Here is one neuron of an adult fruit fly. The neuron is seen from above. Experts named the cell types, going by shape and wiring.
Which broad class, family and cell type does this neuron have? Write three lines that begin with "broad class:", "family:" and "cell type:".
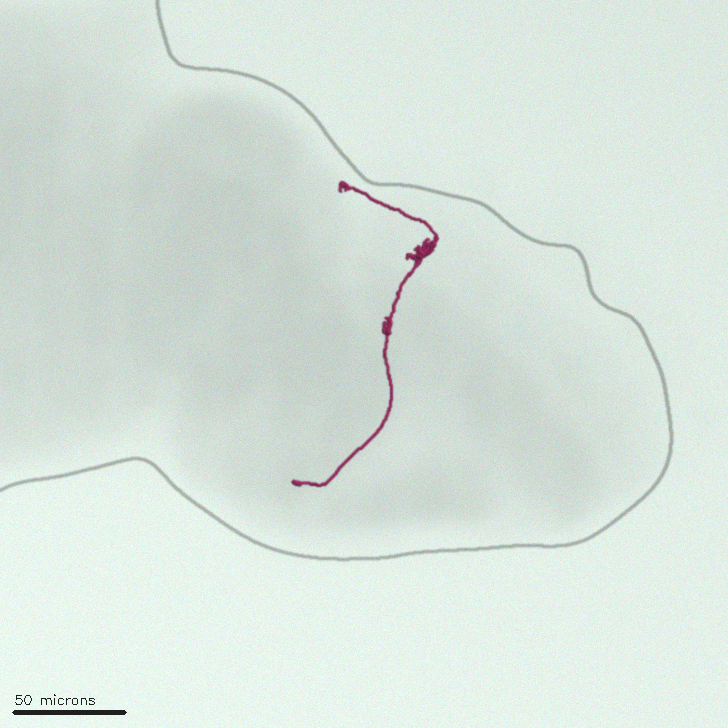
broad class: optic-lobe intrinsic neuron
family: Tm
cell type: Tm1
